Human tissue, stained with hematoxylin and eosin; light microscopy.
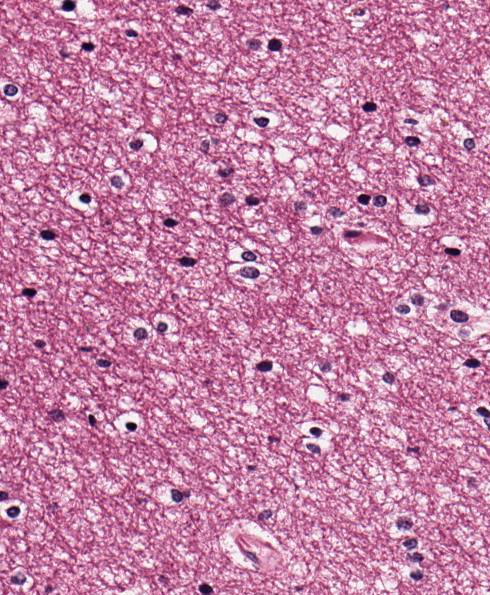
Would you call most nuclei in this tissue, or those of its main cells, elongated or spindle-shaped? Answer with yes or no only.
No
